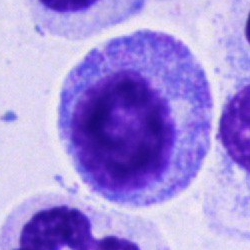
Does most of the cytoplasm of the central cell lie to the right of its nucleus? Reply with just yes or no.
Yes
